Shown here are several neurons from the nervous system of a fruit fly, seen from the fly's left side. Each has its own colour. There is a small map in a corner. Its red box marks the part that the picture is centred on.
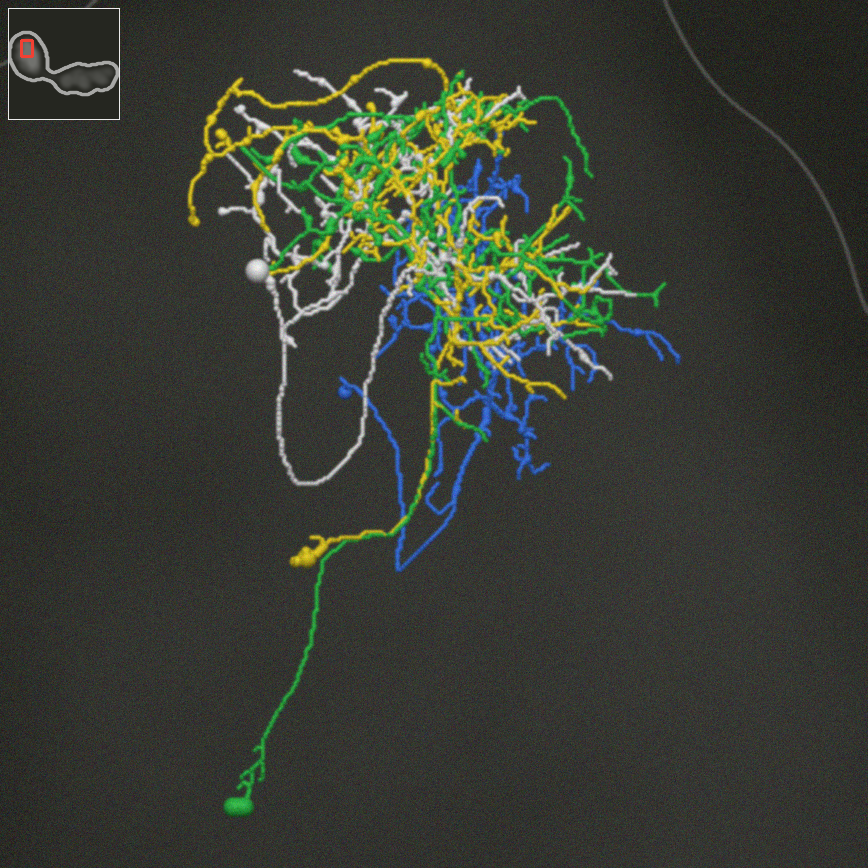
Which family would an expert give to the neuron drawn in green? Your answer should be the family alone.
hemilineage LHa2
